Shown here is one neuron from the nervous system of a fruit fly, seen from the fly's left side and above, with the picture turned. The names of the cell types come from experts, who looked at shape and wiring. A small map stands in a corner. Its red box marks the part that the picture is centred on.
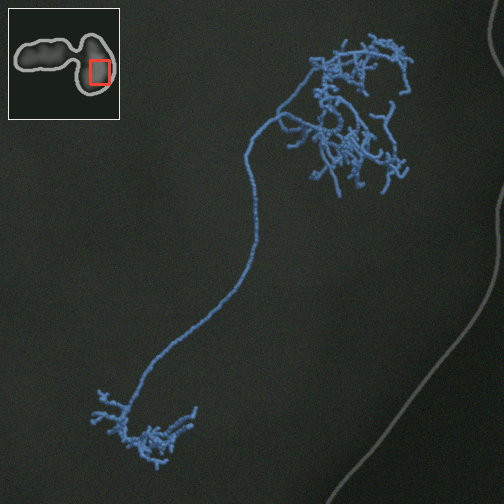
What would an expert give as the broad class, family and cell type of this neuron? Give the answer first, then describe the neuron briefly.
Its broad class is central-brain intrinsic neuron. The family is hemilineage ALv1. The cell type is M_vPNml52. It lies in the brain. The picture shows dozens of branch ends.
